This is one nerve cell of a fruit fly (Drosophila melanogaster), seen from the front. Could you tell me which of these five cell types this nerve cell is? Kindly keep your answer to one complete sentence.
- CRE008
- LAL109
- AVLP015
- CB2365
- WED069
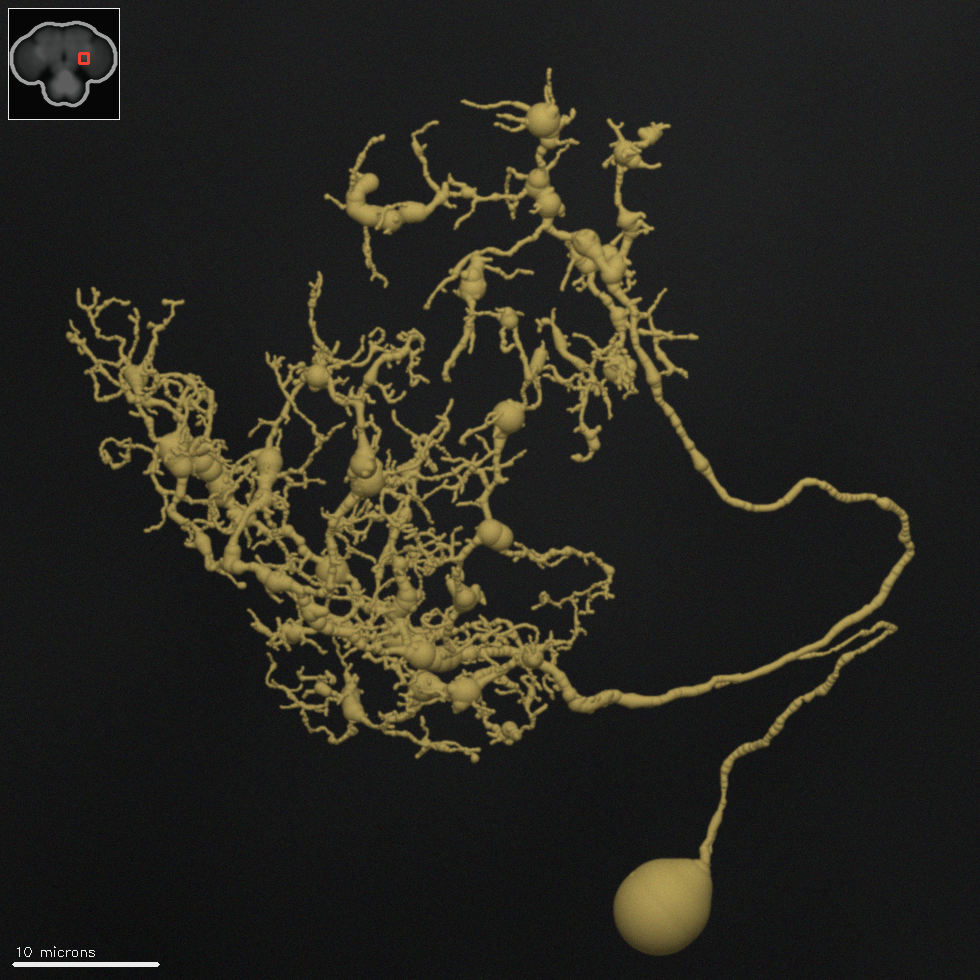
The cell type that this nerve cell has is CB2365.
